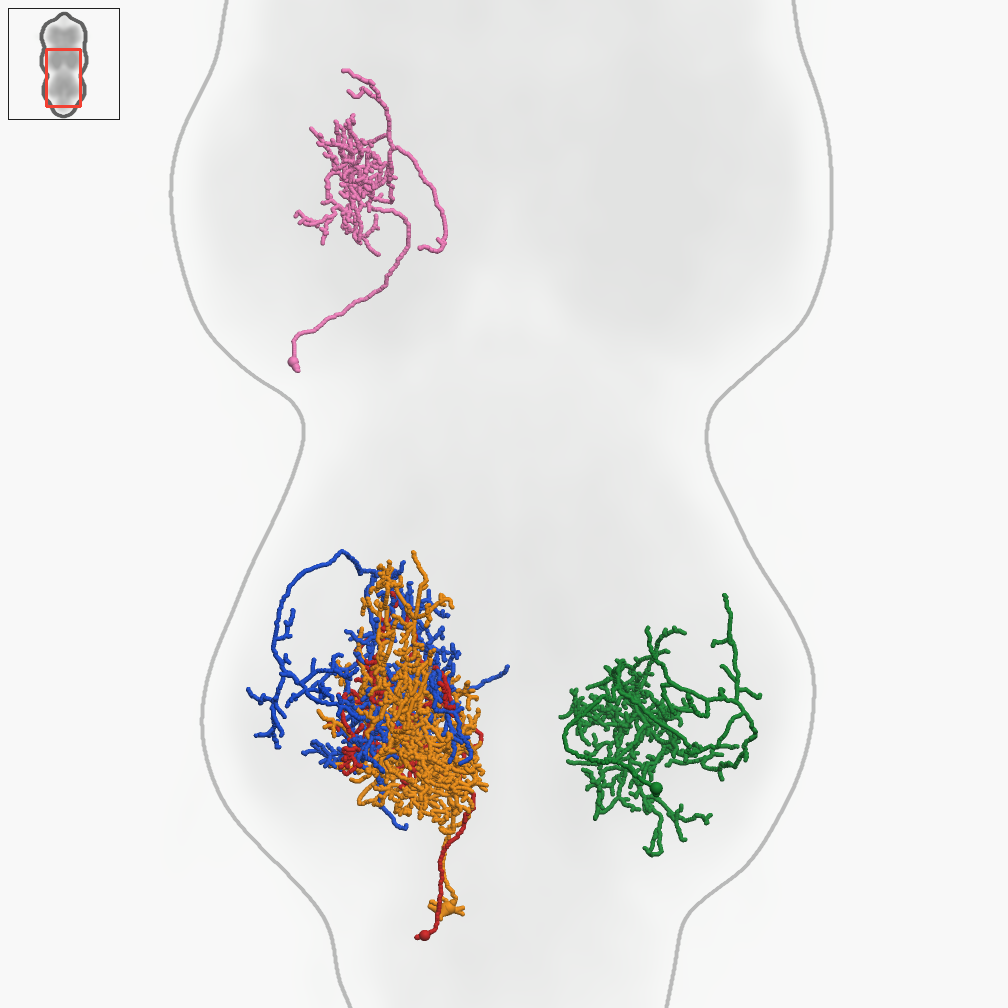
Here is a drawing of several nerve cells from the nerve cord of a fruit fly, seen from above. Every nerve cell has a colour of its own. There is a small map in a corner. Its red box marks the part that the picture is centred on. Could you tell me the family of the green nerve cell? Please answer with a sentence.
The family is hemilineage 03A.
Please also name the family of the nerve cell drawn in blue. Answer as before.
The family is hemilineage 16B.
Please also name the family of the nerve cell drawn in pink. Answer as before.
The family is hemilineage 01B.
